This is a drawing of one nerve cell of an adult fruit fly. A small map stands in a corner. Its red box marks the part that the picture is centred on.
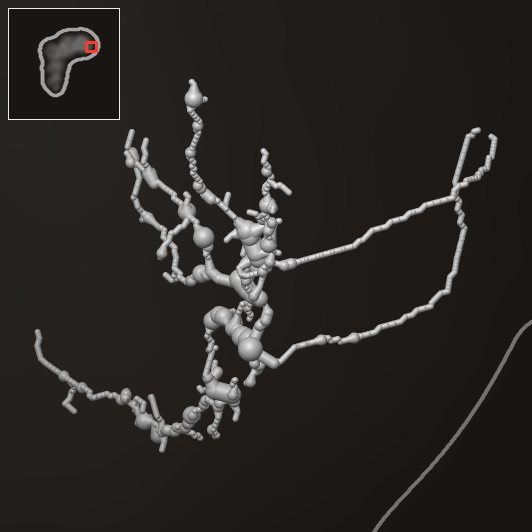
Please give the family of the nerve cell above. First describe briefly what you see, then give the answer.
Dozens of branch ends can be seen. As drawn here it is about as wide as it is tall. It is an optic-lobe intrinsic neuron. Its family is Dm.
